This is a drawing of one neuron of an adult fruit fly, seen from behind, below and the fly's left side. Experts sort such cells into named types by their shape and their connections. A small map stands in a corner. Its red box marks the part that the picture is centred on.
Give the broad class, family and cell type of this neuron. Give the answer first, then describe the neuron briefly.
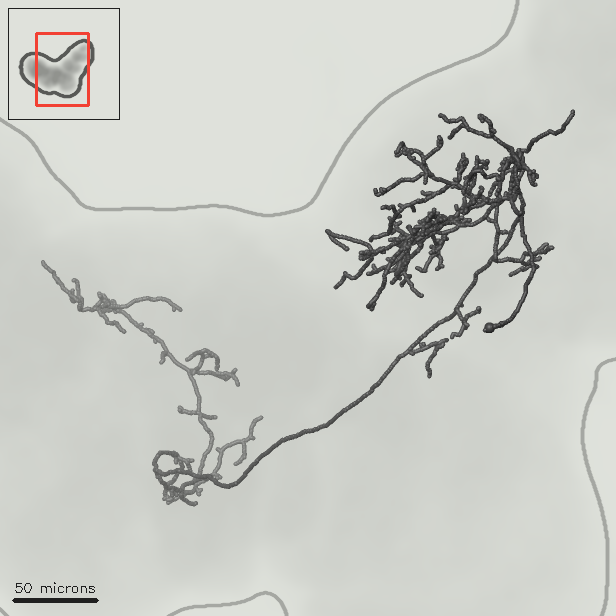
It is an ascending neuron. Its family is hemilineage 06B. The cell type is AN06B034. The cell body can be seen on the right of the picture. By the scale bar it is about 300 microns wide in this view. Dozens of branch ends can be seen.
